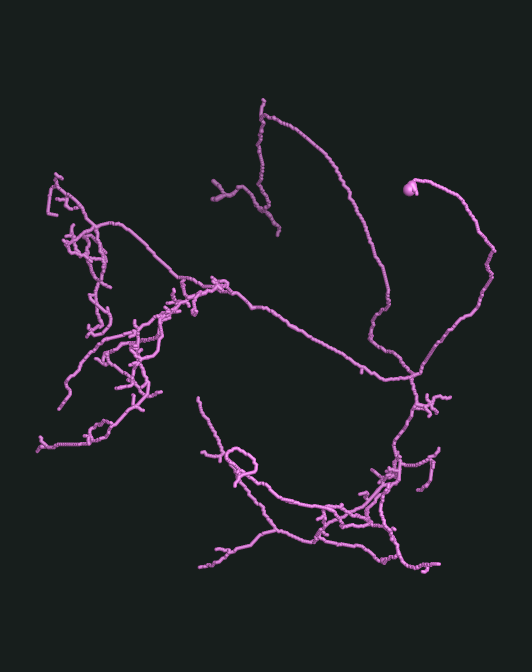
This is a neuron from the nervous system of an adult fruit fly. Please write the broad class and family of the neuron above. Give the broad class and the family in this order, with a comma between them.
nerve-cord intrinsic neuron, hemilineage 05B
